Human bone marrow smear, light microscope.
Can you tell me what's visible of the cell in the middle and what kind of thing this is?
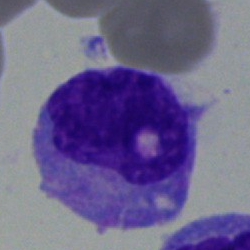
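Starting from the outline, it is roughly round. The chromatin stains a dense deep purple, and a single pale round spot sits within the nucleus, right of centre. In the cytoplasm at the lower right lies a small pale clear spot. The cell is a monocyte.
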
